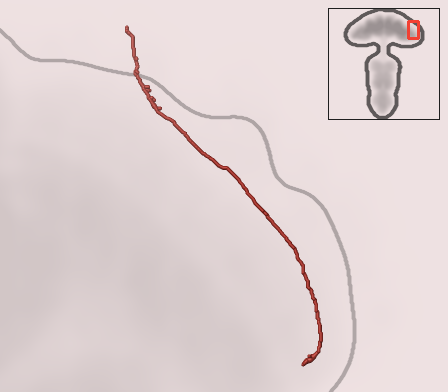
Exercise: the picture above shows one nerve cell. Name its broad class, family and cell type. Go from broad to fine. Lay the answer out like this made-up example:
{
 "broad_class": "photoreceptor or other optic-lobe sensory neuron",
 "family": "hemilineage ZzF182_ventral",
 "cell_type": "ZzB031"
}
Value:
{
 "broad_class": "optic-lobe intrinsic neuron",
 "family": "L",
 "cell_type": "L2"
}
